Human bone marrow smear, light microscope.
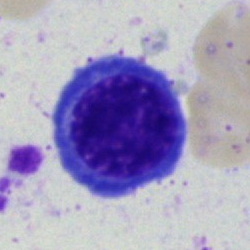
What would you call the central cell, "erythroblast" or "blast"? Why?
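This one is an erythroblast rather than a blast. What decides it is the chromatin: see how it is dark purple and clumped, with small paler gaps between the clumps.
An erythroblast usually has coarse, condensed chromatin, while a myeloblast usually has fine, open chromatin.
Beyond that, you can see that the cytoplasm is a deep blue and forms a narrow rim all the way around the nucleus. There is also a pale crescent between the nucleus and the cytoplasm, on the left side of the nucleus.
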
